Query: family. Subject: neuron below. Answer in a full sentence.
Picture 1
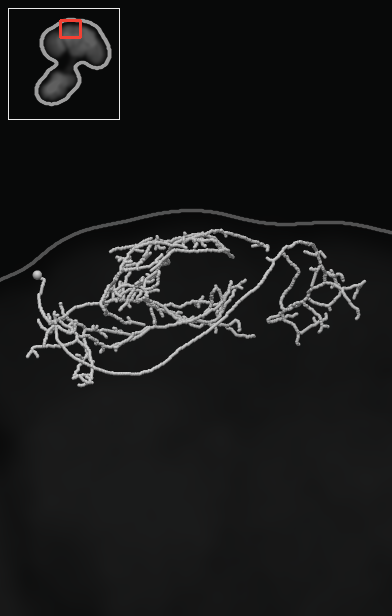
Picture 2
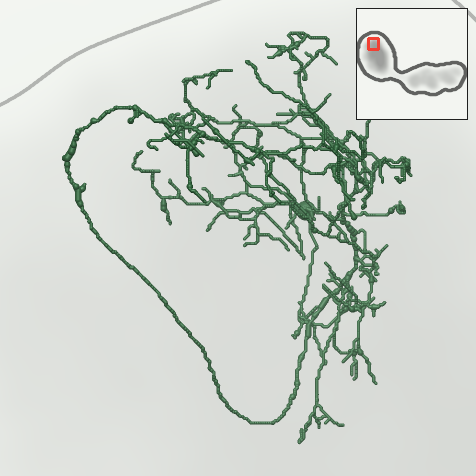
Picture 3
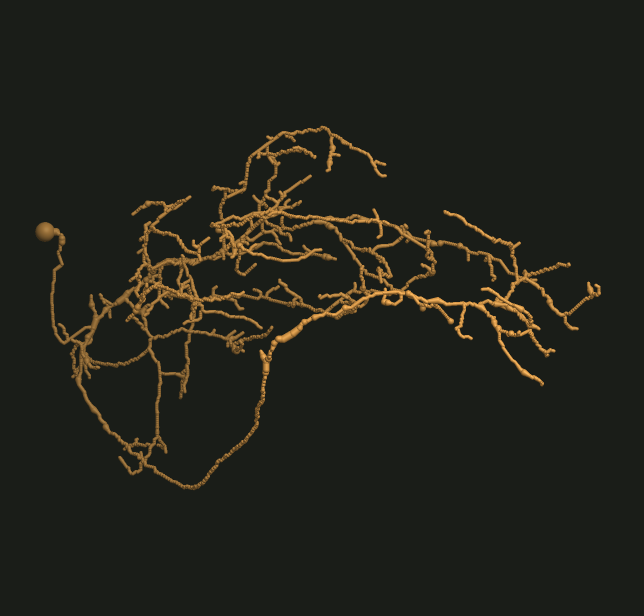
The family is hemilineage LHl2_dorsal.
